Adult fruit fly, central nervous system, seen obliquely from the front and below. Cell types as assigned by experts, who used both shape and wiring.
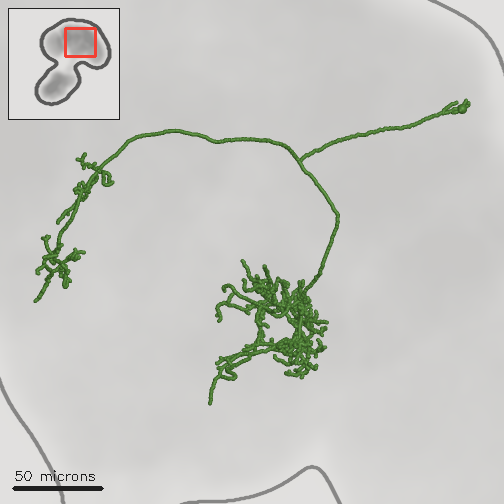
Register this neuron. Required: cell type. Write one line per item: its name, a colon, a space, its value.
cell type: WED071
